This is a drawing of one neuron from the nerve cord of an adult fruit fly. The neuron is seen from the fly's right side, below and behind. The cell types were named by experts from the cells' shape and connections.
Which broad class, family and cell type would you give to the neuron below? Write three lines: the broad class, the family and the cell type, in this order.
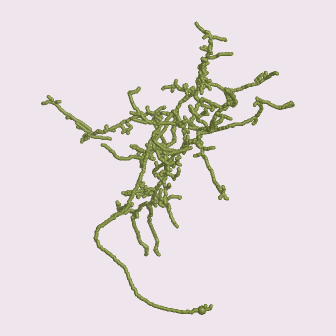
nerve-cord intrinsic neuron
hemilineage 00A
IN00A056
